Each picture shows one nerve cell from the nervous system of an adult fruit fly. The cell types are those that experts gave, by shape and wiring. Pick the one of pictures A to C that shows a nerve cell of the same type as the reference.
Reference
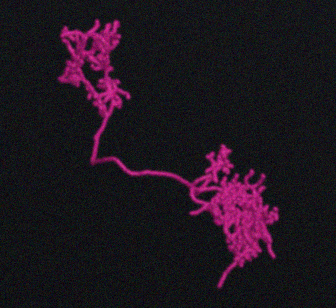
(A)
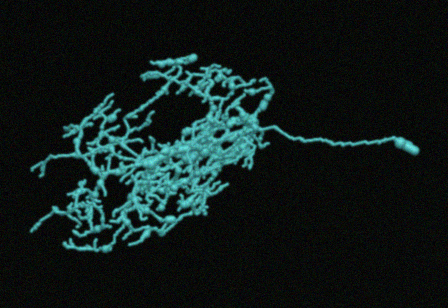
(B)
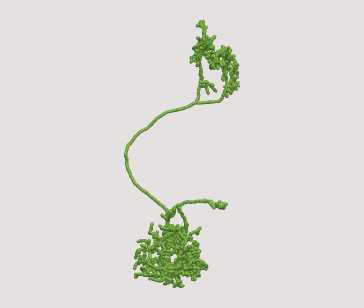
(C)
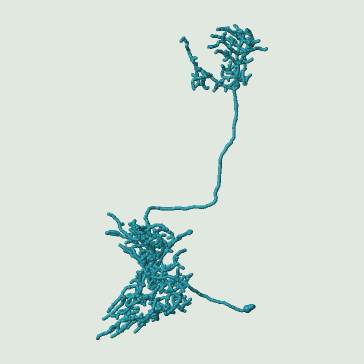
Picture B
